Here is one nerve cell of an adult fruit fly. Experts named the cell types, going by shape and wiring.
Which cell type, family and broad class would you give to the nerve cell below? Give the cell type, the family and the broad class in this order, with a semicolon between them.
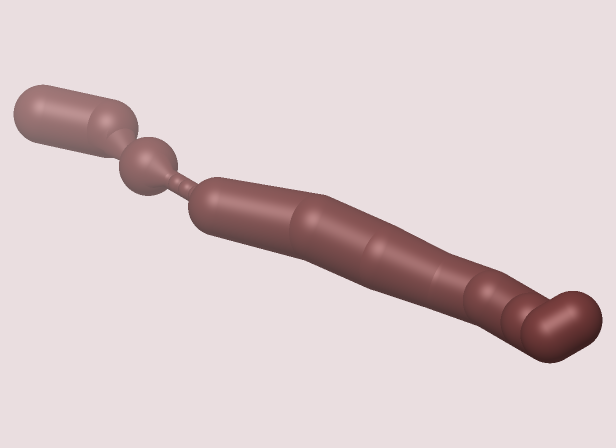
R1-R6; class visual; photoreceptor or other optic-lobe sensory neuron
